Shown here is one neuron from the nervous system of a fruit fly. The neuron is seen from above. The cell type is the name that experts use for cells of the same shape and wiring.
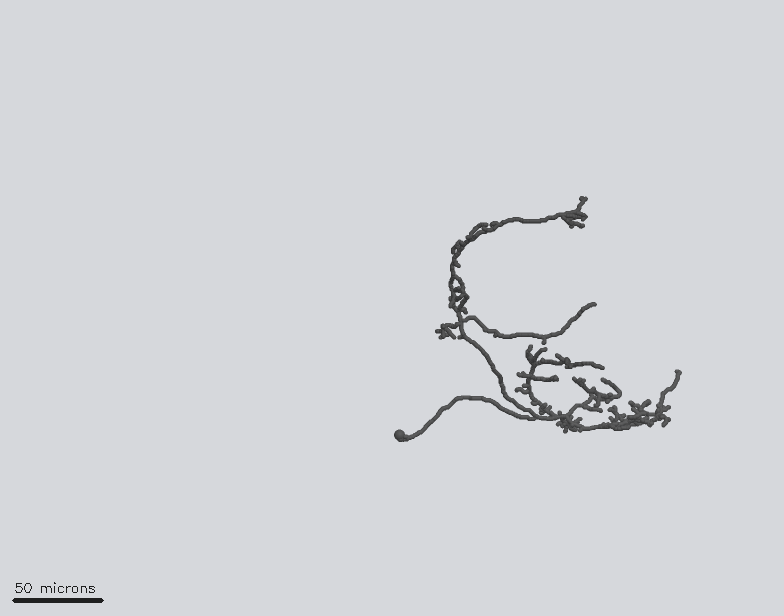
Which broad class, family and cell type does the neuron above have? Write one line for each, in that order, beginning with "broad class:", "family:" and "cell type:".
broad class: central-brain intrinsic neuron
family: hemilineage DM3_dorso_lateral
cell type: SMP328_c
